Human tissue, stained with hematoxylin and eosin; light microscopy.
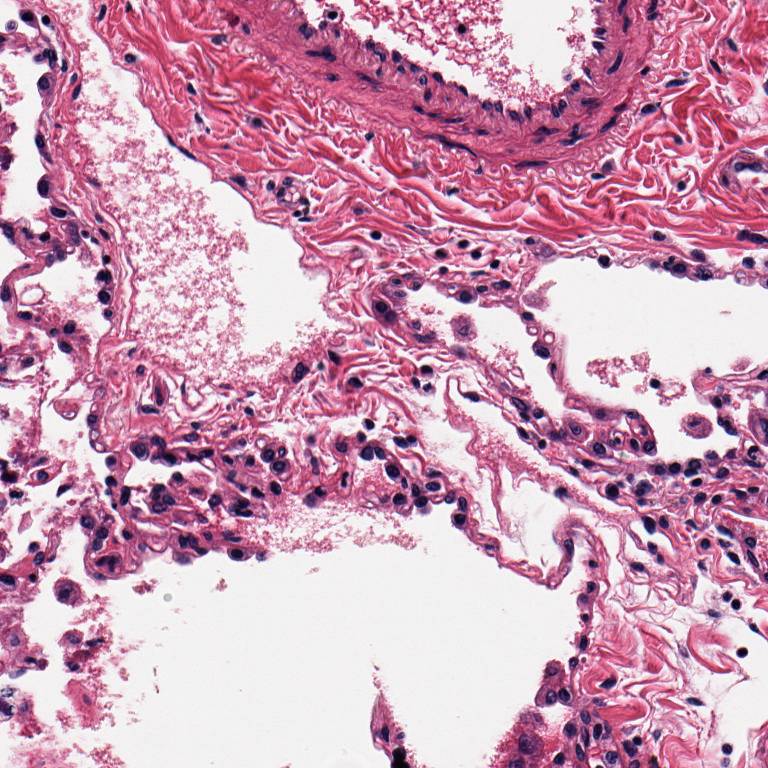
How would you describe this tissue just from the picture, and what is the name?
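First, thin septa lined by flattened cells outline large empty spaces across the lower half and right side. Second, pale pink, finely granular material partly fills the space at the upper left. Third, crowded cells with round dark nuclei thicken the septum across the lower left and centre. This is lung.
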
